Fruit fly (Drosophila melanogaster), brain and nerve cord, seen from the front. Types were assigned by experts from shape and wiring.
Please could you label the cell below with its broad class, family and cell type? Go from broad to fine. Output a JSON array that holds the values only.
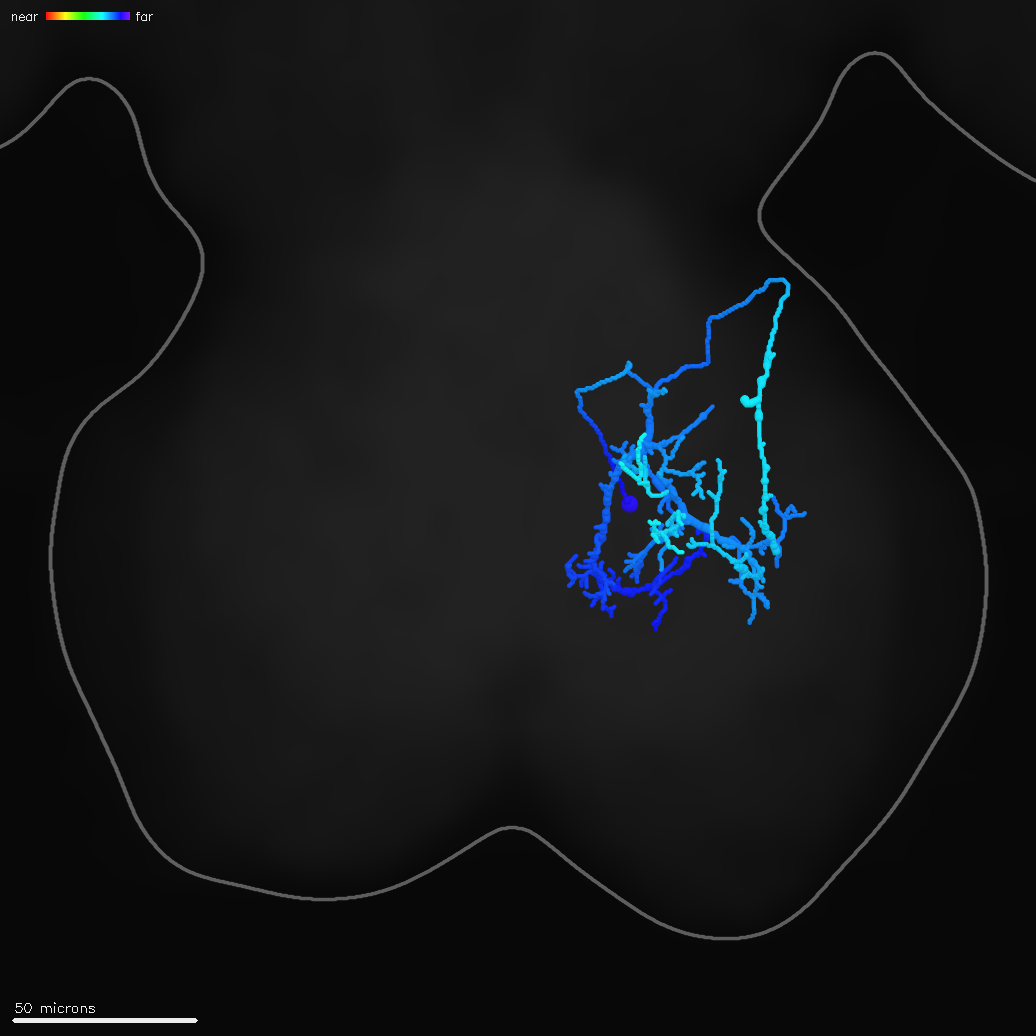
["nerve-cord intrinsic neuron", "hemilineage 03A", "IN03A078"]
